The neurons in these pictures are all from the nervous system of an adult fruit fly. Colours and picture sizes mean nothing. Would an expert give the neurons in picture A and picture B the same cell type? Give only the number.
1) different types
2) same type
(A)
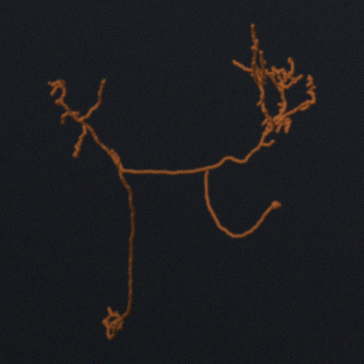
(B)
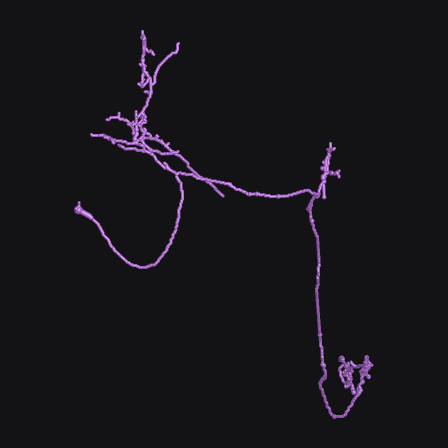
1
